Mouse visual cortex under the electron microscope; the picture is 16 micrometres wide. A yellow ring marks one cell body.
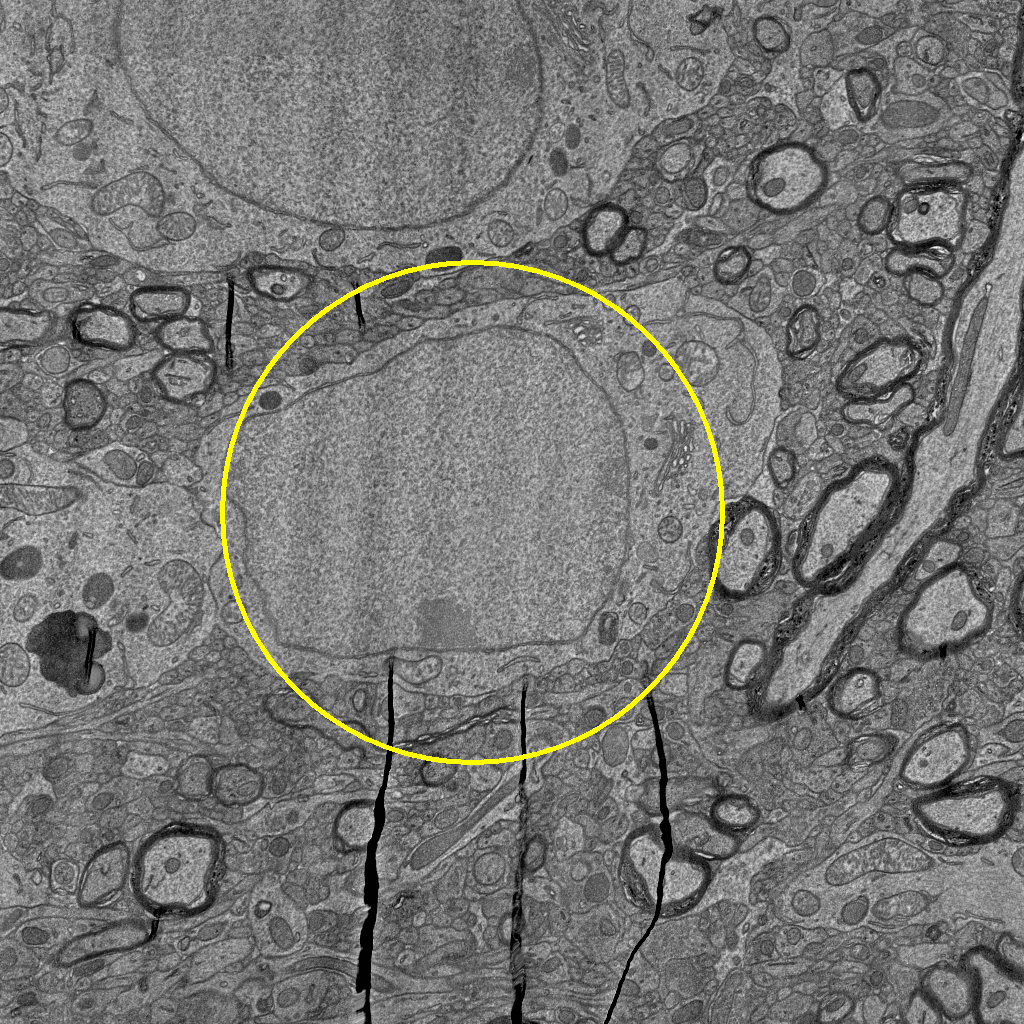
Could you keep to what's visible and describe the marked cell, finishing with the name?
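Seen whole, the nucleus has a nearly straight lower edge and a smooth envelope without deep folds. Its chromatin is pale and finely dispersed, with no dark clumps along the envelope. Just above the lower edge, a darker, denser patch lies within the nucleus. The marked cell is an excitatory neuron.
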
